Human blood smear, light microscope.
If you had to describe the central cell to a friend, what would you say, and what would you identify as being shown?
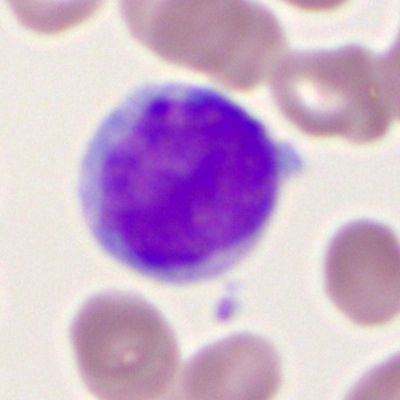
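Look first at how much of the cell the nucleus takes: most of it, with only a narrow rim of pale blue cytoplasm left. Its chromatin is dark purple and clumped, with paler patches between the clumps. On the right edge, a small pale blue bleb projects from the cell. This cell is a myeloblast.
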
